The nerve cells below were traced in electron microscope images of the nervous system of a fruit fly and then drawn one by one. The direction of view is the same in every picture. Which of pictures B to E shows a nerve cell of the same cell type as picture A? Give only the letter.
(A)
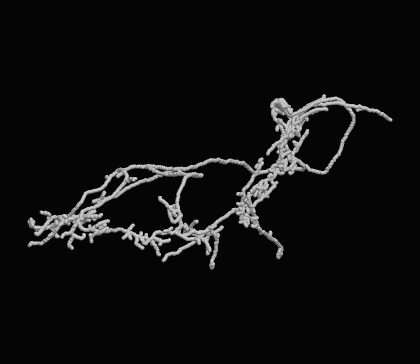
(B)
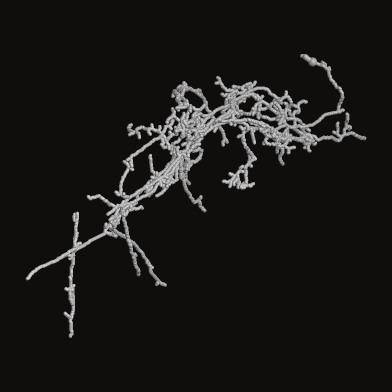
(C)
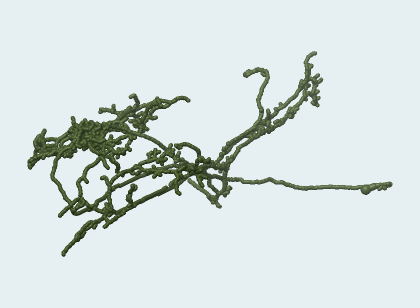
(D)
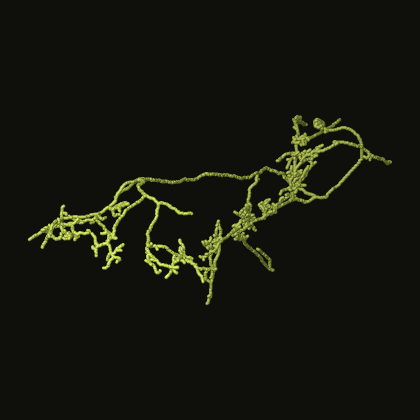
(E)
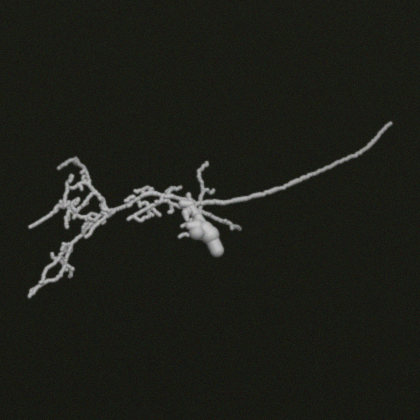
D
